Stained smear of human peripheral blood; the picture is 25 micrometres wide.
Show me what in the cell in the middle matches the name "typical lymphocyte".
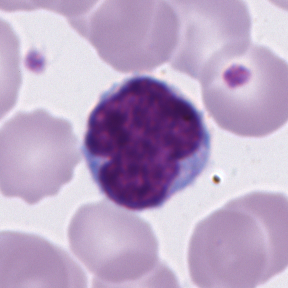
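Features in keeping with a typical lymphocyte: the chromatin is dark purple and coarsely clumped, and the nucleus fills about 80% of the cell's area, leaving a scant pale blue rim of cytoplasm.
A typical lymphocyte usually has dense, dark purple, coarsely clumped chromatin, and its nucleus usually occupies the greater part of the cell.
Feature not in keeping: the cell measures about 12 micrometres across, with a nucleus of about 11 micrometres.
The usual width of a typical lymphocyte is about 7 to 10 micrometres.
Also noted: a notch cuts into the lower left side of the nucleus, and the rim of cytoplasm is widest at the lower right of the cell.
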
